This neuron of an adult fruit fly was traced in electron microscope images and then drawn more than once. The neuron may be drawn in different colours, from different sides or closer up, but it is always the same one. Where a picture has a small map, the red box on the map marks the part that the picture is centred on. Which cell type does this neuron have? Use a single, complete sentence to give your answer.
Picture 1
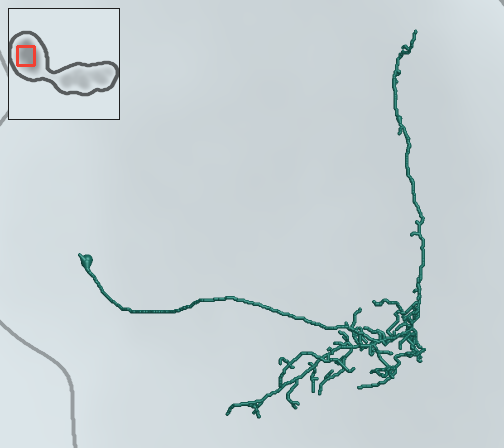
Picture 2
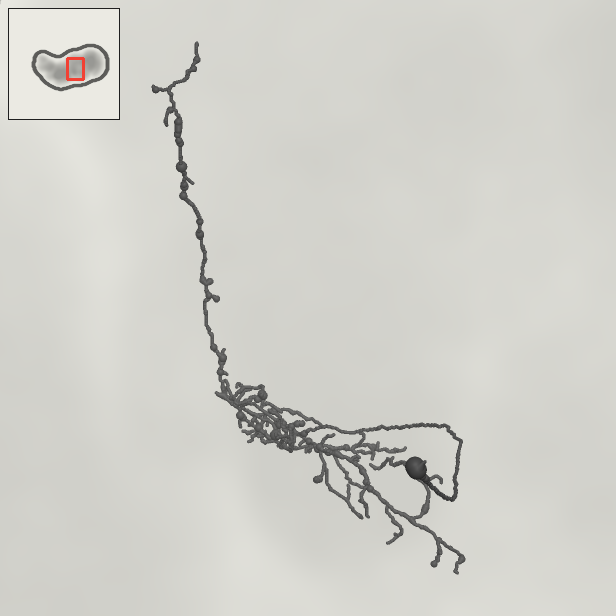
Among cell types, the one for this neuron is WED025.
